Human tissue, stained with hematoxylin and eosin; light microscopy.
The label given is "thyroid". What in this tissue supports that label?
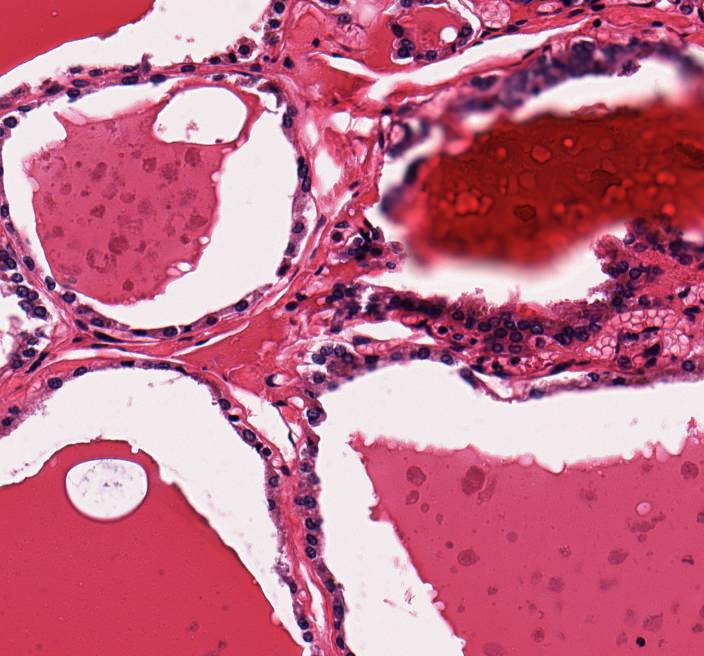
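This tissue is thyroid.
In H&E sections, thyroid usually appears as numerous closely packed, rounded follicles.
That matches this field, where large rounded follicles filled with pink homogeneous material occupy most of the space. Between them the stroma is scant, only thin pink septa, so the follicles sit close together. Two further details are simply seen: the material in the lower left follicle holds one round clear vacuole, and at the right middle lies a small group of cells with pale, finely vacuolated cytoplasm.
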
